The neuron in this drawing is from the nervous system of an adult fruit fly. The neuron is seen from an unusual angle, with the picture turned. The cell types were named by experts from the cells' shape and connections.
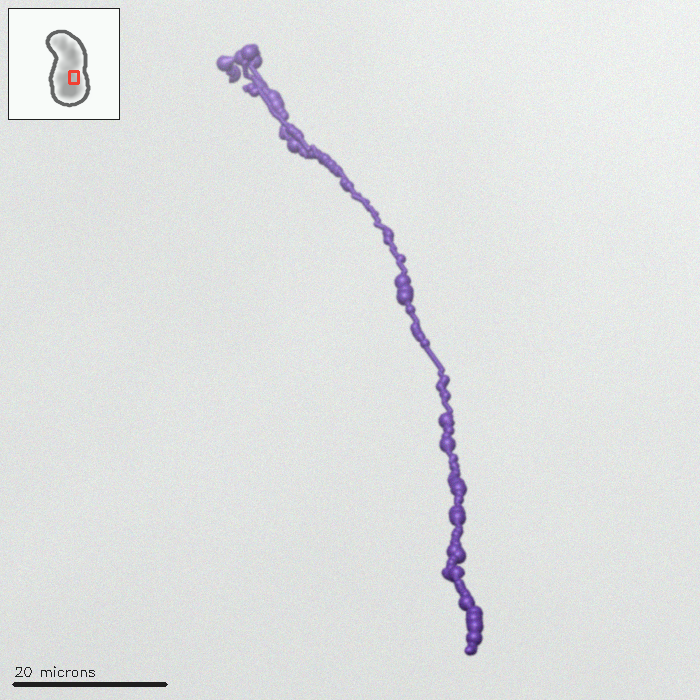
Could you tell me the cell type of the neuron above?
JO-DP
